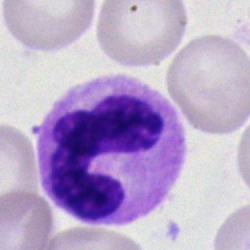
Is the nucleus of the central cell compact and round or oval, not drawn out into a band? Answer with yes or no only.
No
